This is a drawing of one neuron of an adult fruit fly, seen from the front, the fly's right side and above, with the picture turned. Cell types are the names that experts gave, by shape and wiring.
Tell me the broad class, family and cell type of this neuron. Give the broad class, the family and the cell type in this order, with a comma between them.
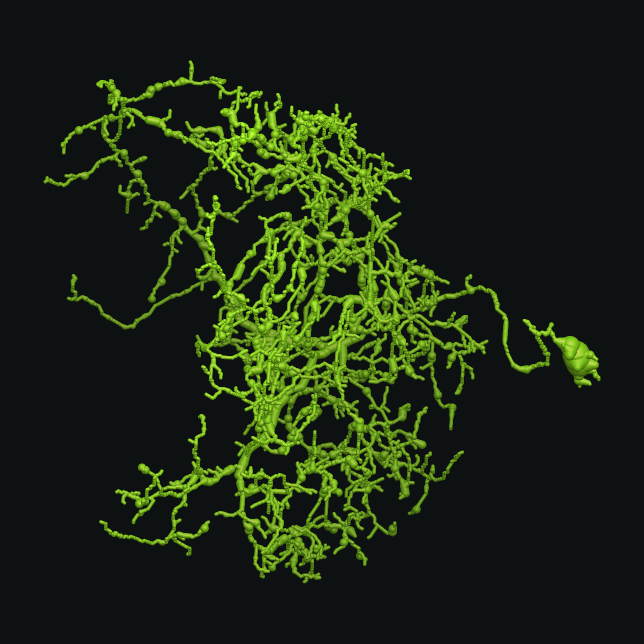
nerve-cord intrinsic neuron, hemilineage 13B, IN13B013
